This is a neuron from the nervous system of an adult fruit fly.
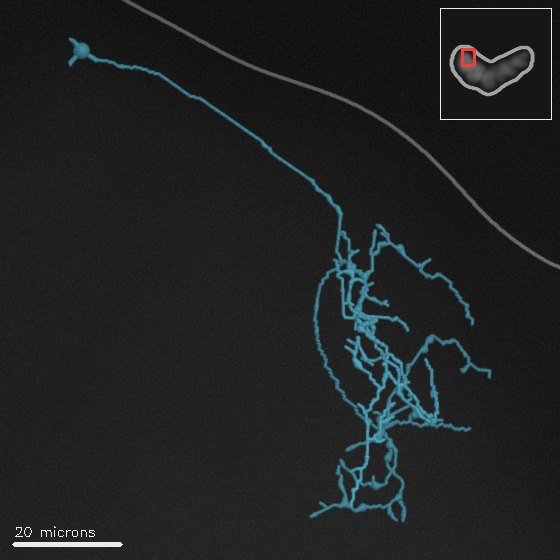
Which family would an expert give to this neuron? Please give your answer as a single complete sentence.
This neuron is designated as family hemilineage SLPpl1.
